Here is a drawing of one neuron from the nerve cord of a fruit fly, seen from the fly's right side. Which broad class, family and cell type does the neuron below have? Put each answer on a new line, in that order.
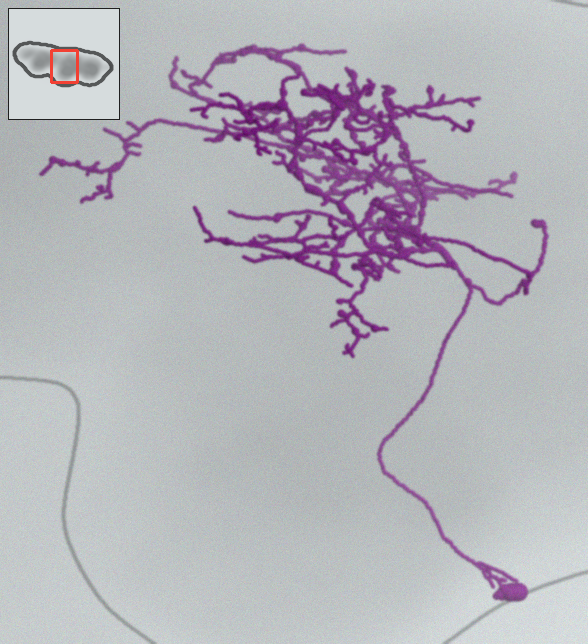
nerve-cord intrinsic neuron
hemilineage 00A
IN00A040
